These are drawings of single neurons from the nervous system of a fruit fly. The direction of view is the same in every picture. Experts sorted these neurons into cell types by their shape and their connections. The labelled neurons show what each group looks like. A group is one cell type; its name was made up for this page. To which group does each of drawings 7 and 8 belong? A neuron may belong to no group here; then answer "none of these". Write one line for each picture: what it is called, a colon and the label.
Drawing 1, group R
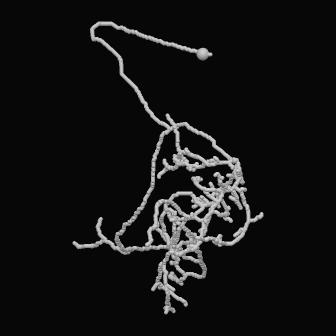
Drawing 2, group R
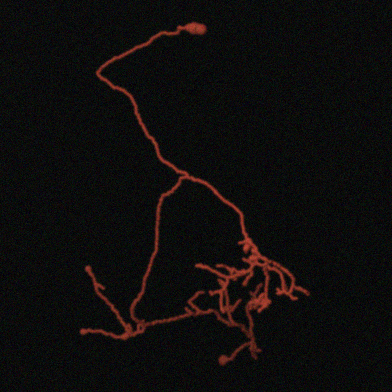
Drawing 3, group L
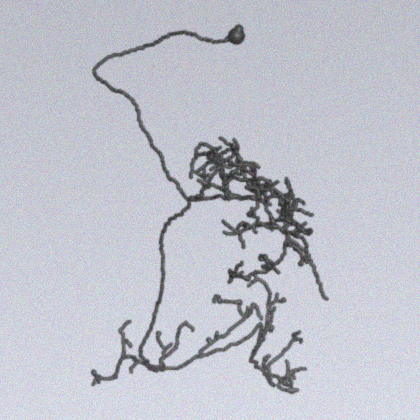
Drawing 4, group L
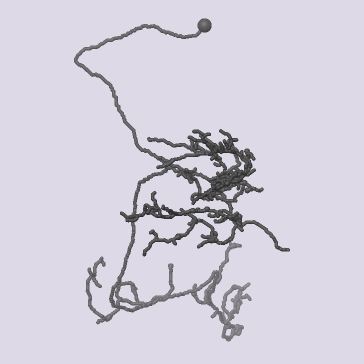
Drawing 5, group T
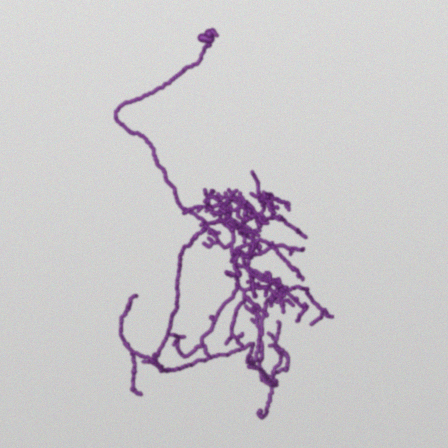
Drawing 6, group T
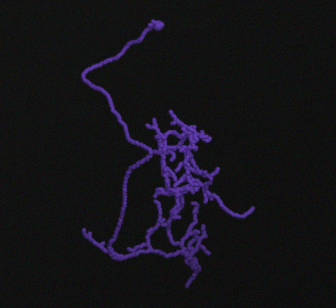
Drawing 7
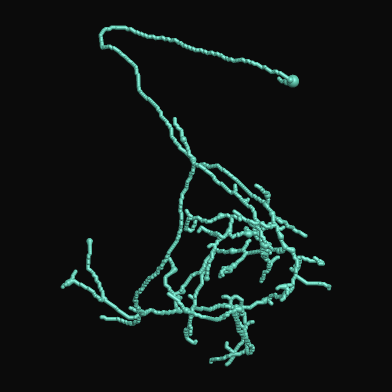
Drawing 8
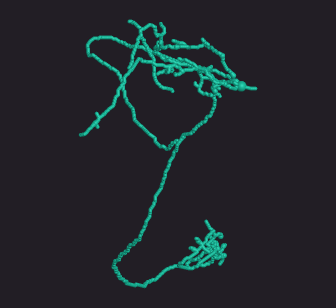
7: group R
8: none of these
